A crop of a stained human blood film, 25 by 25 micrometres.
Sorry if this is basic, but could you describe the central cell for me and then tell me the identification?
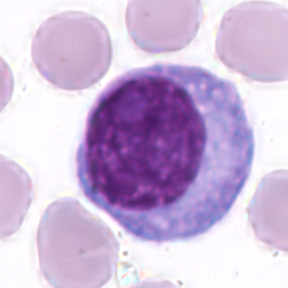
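First, outline: round, with a smooth edge. Second, nucleus: round to oval, not indented. Third, chromatin: dark purple, coarsely patchy. Fourth, cytoplasm: deeper blue toward the cell edge. Conclusion: plasma cell.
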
